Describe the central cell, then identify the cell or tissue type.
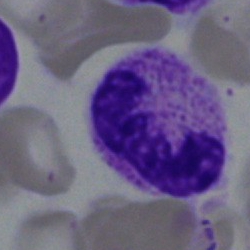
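Fine purple granules fill the cytoplasm; no vacuoles. Nucleus set along the left and lower cell edges, without visible nucleoli. Band neutrophil.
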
